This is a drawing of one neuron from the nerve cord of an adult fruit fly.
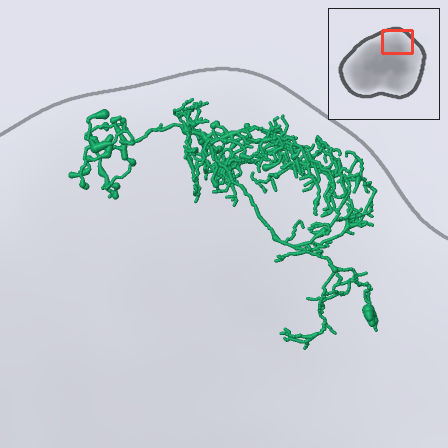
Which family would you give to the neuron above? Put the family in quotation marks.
"MNad"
